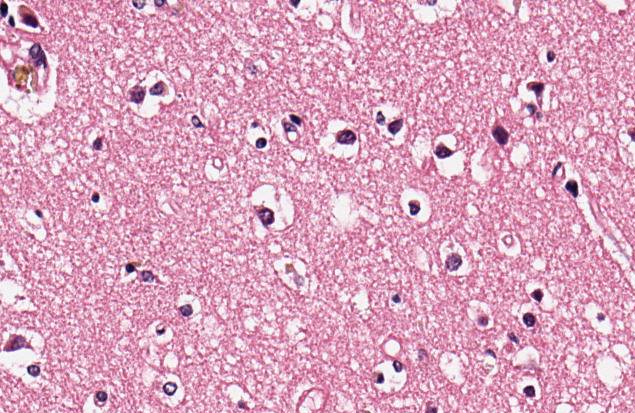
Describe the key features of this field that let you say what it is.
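Field: cerebral cortex. Background: uniform pink, fibrillary, finely vacuolated, spongy throughout.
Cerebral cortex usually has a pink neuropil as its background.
Cells: single, scattered fairly evenly over the whole field, most in clear empty spaces apart from the pink.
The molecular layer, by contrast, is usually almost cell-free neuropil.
Several cells in the middle and upper field: dark, angular, triangular profiles.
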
